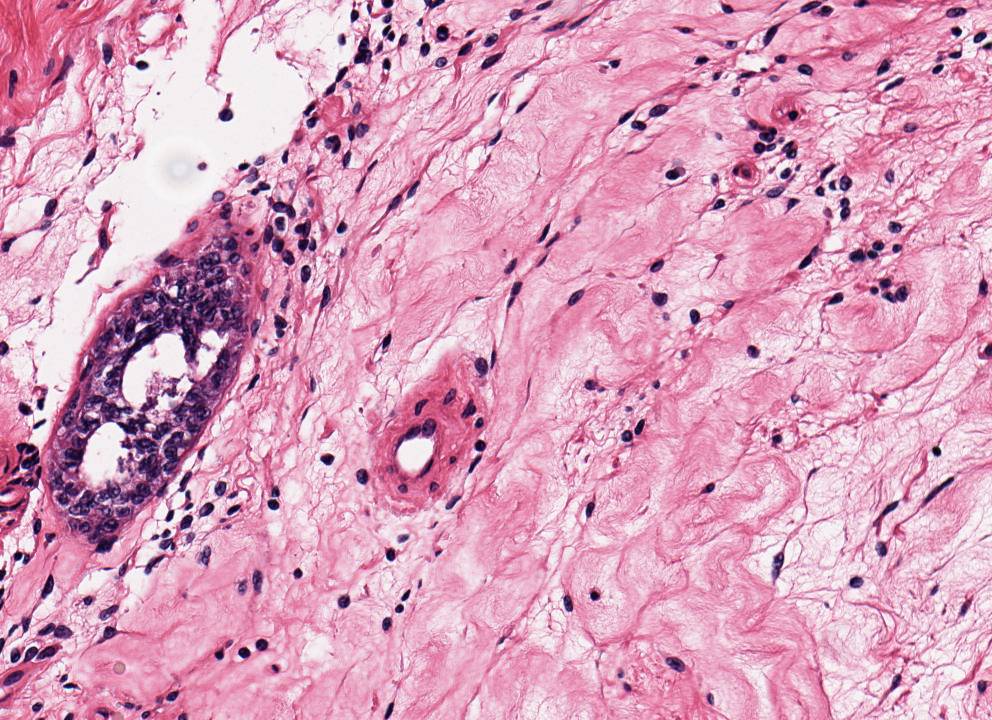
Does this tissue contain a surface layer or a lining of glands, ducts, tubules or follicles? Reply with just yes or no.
Yes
